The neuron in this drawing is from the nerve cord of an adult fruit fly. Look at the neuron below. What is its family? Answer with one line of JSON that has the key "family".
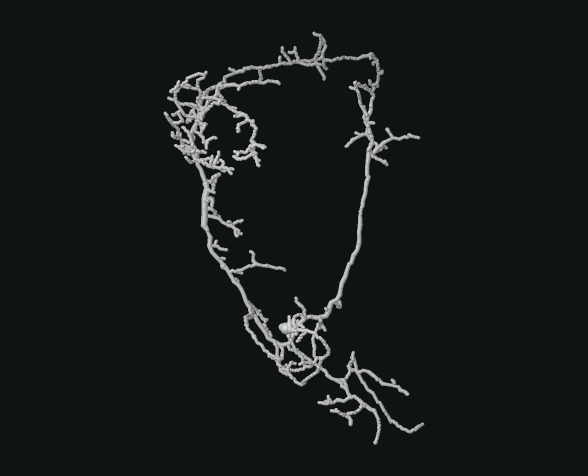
{"family": "hemilineage 13A"}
